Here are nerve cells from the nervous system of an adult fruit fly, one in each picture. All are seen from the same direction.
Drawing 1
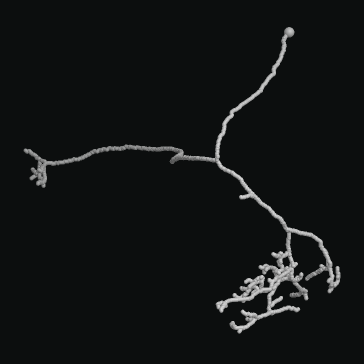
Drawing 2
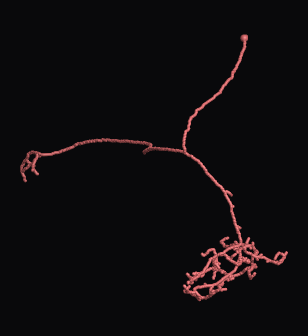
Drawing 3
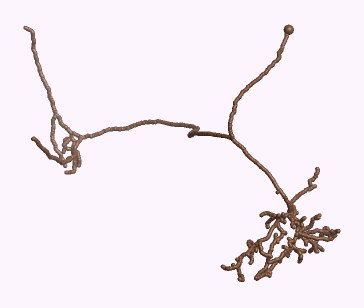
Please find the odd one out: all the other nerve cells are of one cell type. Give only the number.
3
